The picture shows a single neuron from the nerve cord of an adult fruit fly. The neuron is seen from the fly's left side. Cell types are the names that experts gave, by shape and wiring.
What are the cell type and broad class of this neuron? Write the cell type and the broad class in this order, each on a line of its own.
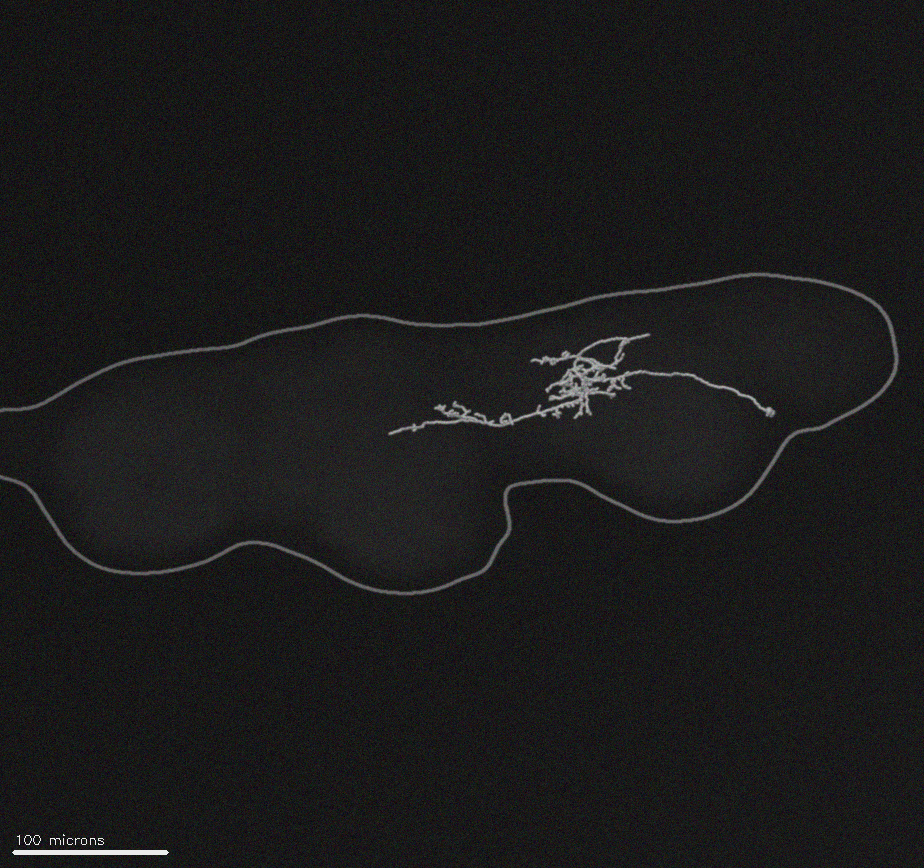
INXXX347
nerve-cord intrinsic neuron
